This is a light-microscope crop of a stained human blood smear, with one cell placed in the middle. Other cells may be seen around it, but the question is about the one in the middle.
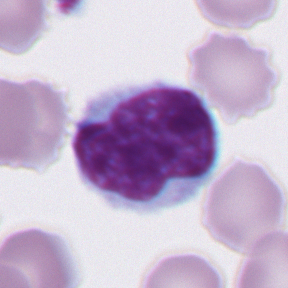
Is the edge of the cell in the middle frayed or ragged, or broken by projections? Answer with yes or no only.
No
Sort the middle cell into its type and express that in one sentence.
The cell centred in this crop is categorized as a typical lymphocyte.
